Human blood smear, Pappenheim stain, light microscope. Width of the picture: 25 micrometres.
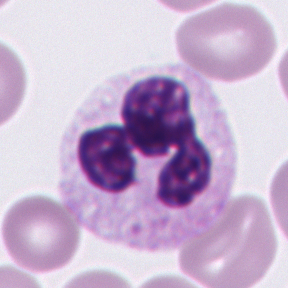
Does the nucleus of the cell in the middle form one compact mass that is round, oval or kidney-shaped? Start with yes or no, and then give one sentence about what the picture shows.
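No. The nucleus is divided into three lobes.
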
